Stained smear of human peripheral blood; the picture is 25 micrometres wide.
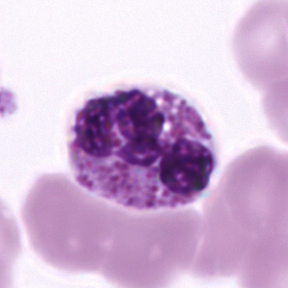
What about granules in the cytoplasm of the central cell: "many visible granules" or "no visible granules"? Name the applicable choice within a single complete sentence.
In the cytoplasm of this cell, many granules are visible.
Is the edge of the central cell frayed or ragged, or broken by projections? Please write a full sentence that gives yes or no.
No, the edge of this cell is smooth and even, not rough.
